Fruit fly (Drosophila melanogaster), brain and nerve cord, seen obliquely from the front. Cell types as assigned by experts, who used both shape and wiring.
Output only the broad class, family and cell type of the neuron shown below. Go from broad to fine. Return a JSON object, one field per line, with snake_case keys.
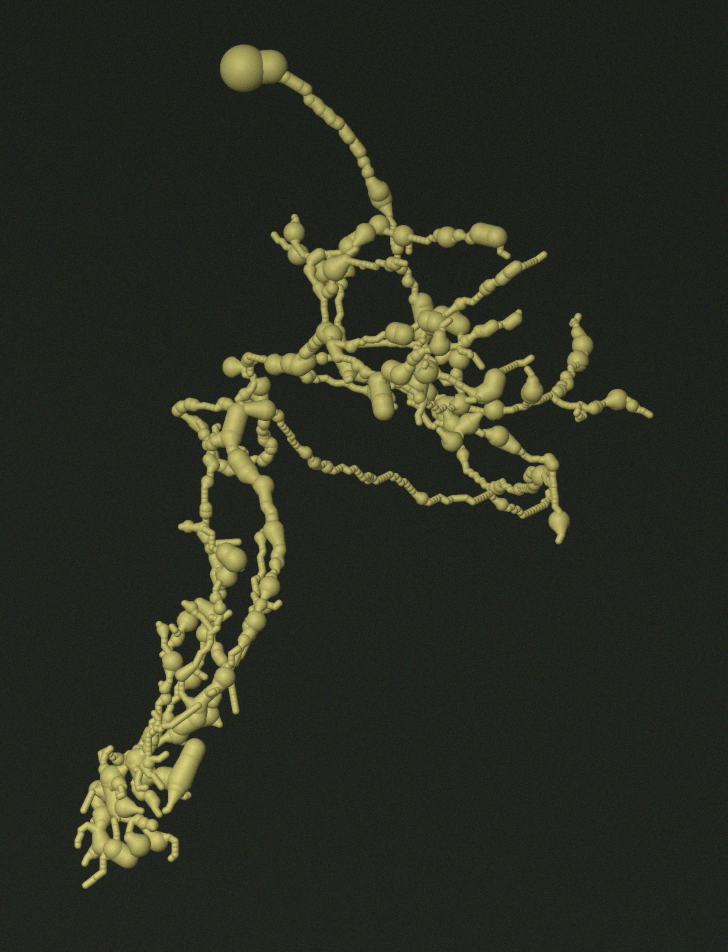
{
 "broad_class": "central-brain intrinsic neuron",
 "family": "hemilineage DL1_dorsal",
 "cell_type": "MBON19"
}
